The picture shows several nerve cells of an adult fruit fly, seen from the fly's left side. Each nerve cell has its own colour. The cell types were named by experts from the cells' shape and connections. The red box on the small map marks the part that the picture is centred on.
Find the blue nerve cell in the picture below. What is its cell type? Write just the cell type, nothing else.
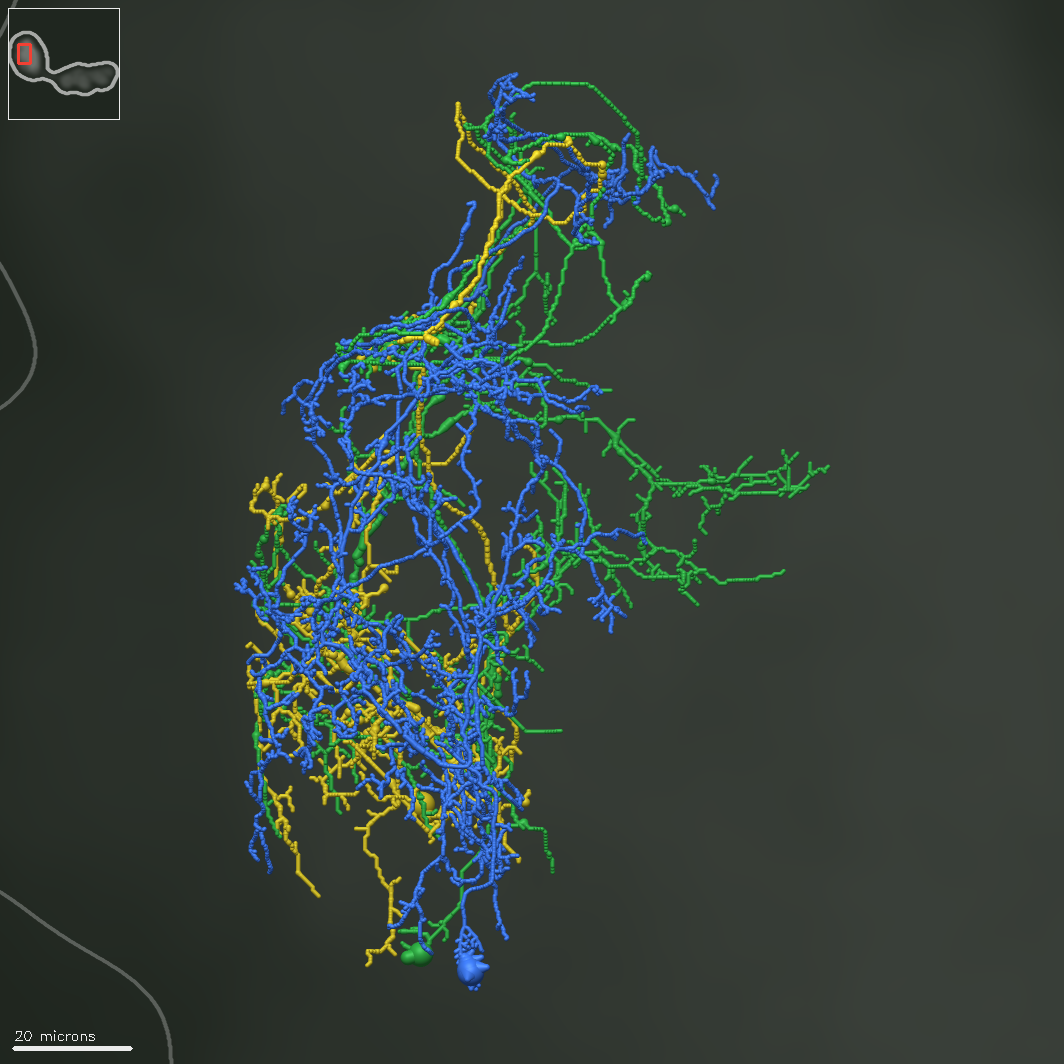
AVLP113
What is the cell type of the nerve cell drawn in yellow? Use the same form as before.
AVLP115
